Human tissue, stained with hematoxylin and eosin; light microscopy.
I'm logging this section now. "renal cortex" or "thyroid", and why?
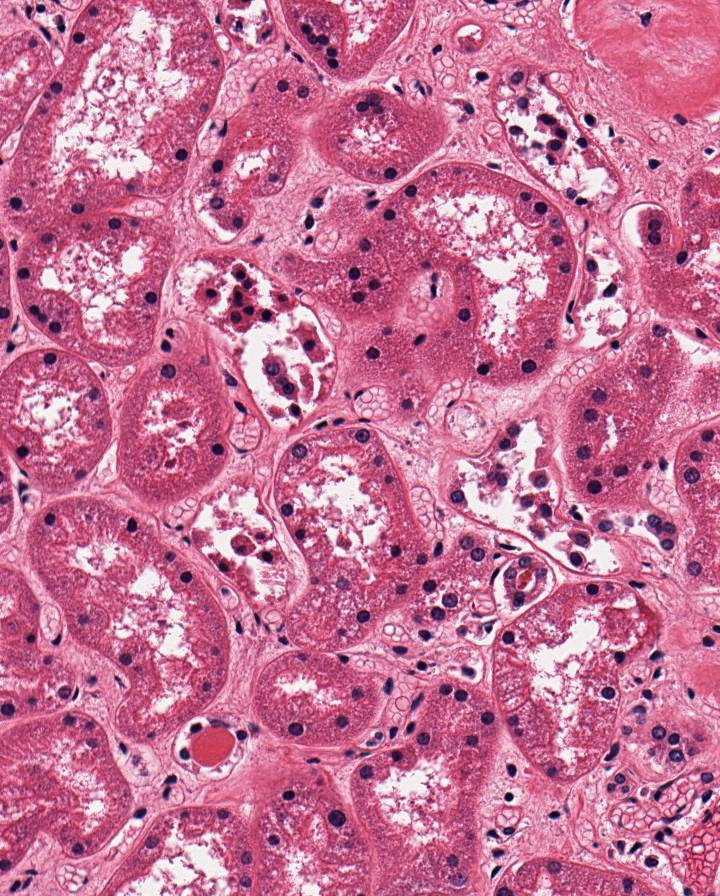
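Answer: renal cortex. Most tubules lined by tall cuboidal cells, abundant granular eosinophilic cytoplasm. Lining cells: single round dark nuclei, set towards the base. A few tubules, e.g. one upper left centre, hold loose clusters of detached cells with dark nuclei in their lumens. Small vessel filled with red blood cells near bottom, left of centre.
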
